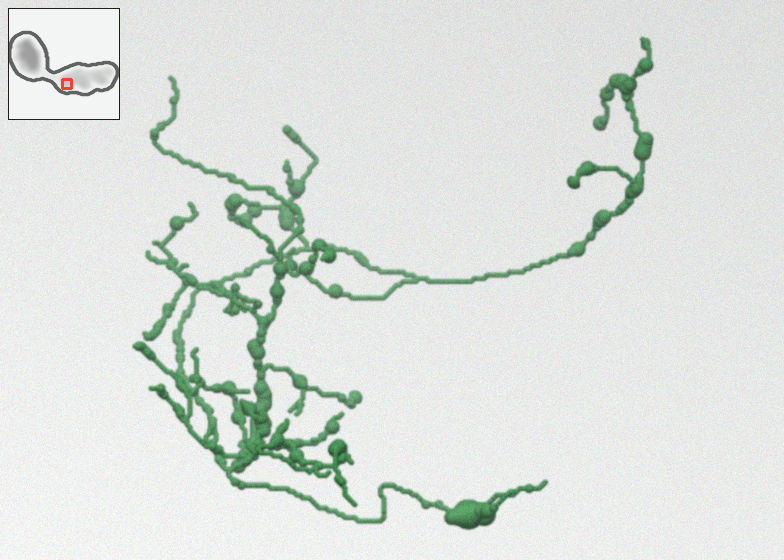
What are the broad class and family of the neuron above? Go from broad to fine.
nerve-cord intrinsic neuron; hemilineage 01B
